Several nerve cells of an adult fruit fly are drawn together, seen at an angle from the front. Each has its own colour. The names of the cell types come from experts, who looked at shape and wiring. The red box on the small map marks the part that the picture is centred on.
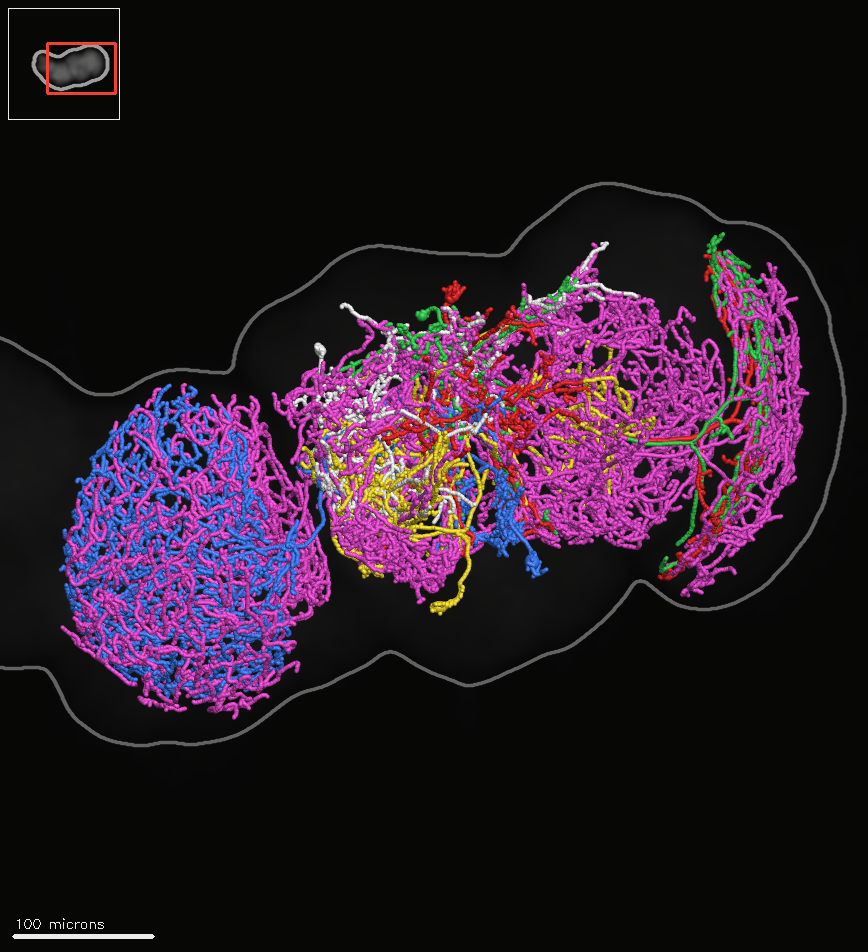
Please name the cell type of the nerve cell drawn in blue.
OA-AL2i4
